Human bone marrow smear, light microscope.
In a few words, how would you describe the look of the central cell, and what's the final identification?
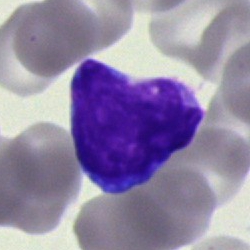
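Nearly the entire cell is filled by the nucleus. Cytoplasm appears only as a thin blue rim, chiefly along the lower left edge. No granules can be seen in that cytoplasm, and the cell shows no vacuoles. The cell is a blast.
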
